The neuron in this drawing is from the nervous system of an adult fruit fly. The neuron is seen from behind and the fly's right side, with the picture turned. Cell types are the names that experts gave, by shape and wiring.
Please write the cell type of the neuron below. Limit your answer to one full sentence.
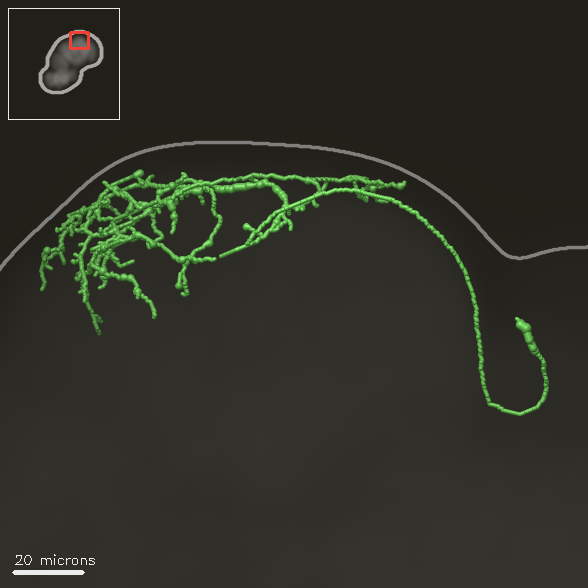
Under cell type classification, the neuron is CB1352.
